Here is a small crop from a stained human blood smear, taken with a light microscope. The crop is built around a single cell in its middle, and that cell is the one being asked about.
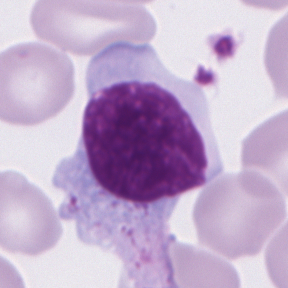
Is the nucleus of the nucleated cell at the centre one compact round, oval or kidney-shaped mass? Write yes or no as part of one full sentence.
Yes, what its nucleus forms is one compact round, oval or kidney-shaped mass.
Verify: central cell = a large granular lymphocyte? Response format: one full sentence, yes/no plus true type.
Yes, the cell positioned at the centre of the crop is a large granular lymphocyte.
